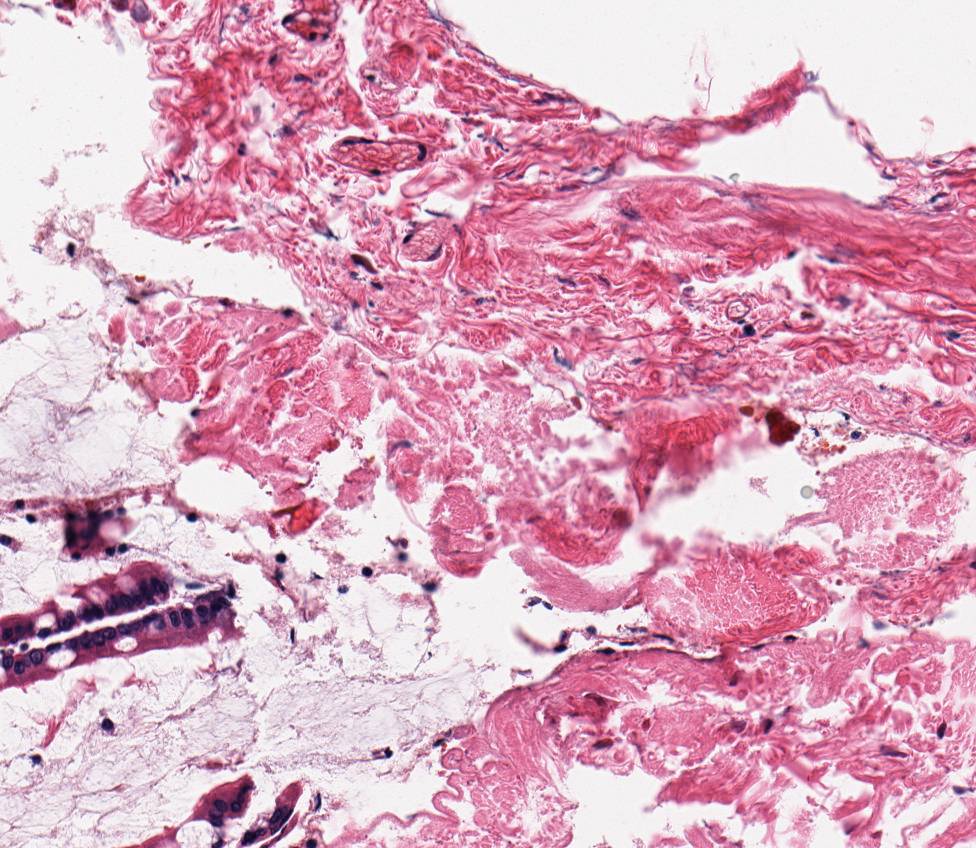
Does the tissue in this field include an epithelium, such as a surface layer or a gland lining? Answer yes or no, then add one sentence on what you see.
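Yes. A narrow strip of columnar epithelium lies at the left edge in the lower half of the field.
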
